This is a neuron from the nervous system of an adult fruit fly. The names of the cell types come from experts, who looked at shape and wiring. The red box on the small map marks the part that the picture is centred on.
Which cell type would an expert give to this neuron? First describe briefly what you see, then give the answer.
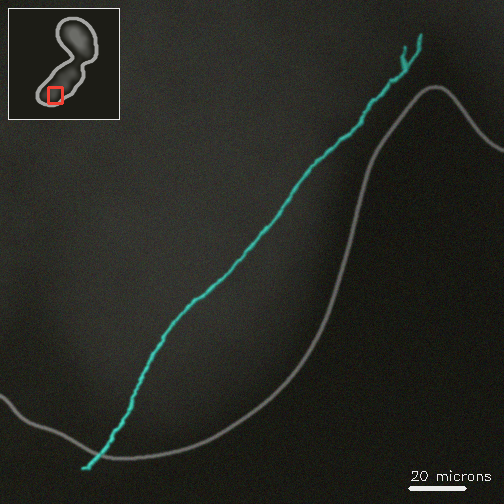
No cell body is drawn. By the scale bar it is about 160 microns tall in this view. It has a dozen or fewer branch ends. It is a sensory neuron entering the nerve cord. The cell type is SNpp56.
